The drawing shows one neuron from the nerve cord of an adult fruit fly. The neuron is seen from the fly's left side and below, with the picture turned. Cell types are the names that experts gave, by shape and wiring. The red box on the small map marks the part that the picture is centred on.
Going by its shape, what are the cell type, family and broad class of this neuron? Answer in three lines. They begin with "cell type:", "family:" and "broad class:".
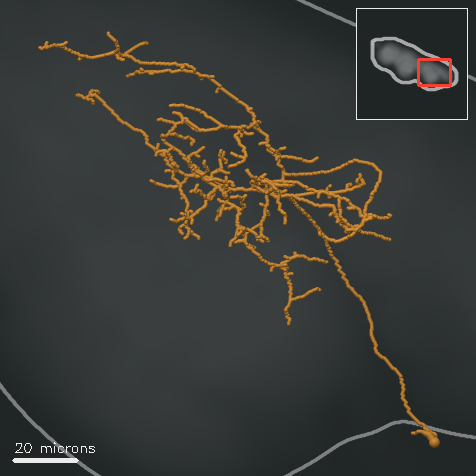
cell type: IN04B105
family: hemilineage 04B
broad class: nerve-cord intrinsic neuron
